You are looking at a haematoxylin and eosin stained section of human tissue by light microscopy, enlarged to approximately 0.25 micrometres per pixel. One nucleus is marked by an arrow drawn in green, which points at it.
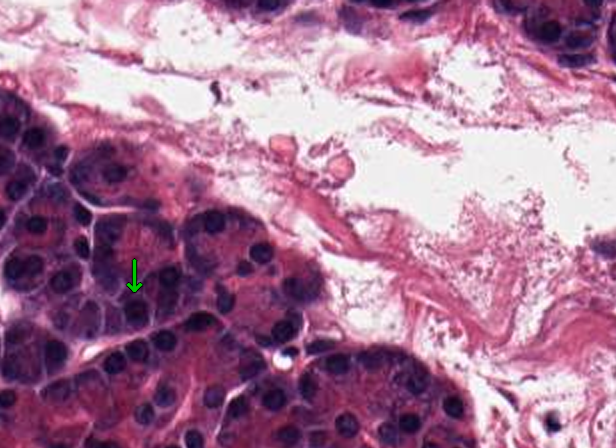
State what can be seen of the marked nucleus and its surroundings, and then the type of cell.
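The nucleus is round and darkly stained, with a smooth edge. The cytoplasm is purple-pink with a fine granular texture and surrounds the nucleus. It lies packed among similar cells in a cluster, just above a thin pale strand of tissue that separates cell groups. The marked cell is a pancreatic acinar cell.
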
